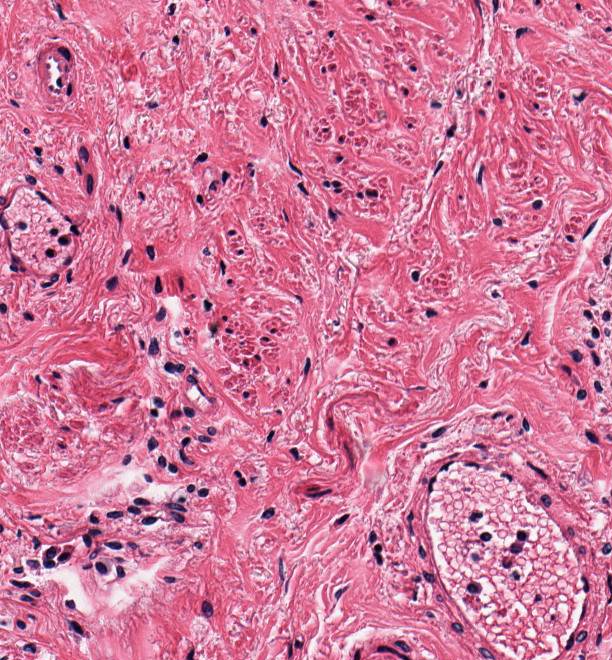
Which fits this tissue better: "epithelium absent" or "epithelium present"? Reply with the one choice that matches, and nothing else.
Epithelium absent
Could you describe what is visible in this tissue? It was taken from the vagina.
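Large oval bundle, lower right, sharply bounded; fine pale bubbly pattern inside a thin rim. Many smaller rounded clusters between collagen bundles, centre and left, pale pink, granular or bubbly. Nuclei mostly small, dark, oval to spindle-shaped, lying singly between collagen fibres. More crowded in the lower left than elsewhere.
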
